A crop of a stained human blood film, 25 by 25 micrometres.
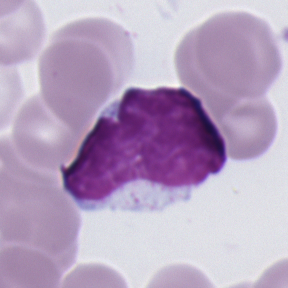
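Large granular lymphocyte in mid-field of the smear. Angular outline; several fairly straight edges. Small notch at the upper left edge of the nucleus. A few fine reddish-purple granules in the cytoplasm below the nucleus. No vacuoles seen.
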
